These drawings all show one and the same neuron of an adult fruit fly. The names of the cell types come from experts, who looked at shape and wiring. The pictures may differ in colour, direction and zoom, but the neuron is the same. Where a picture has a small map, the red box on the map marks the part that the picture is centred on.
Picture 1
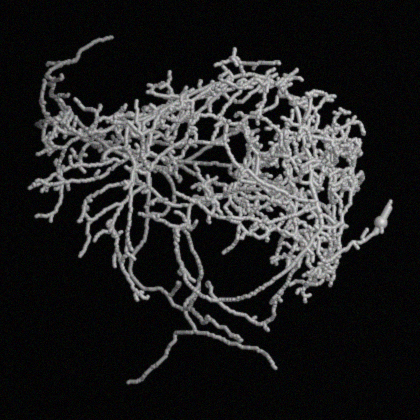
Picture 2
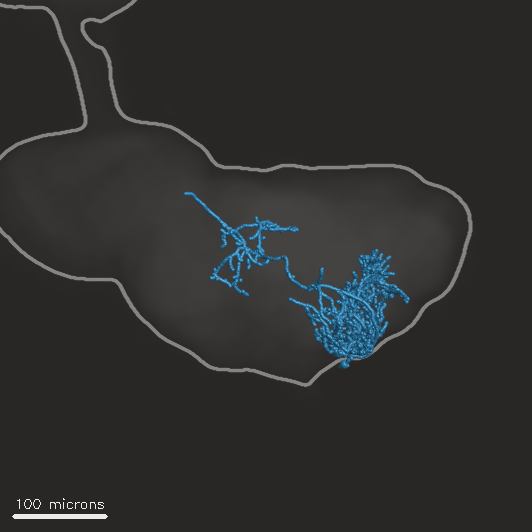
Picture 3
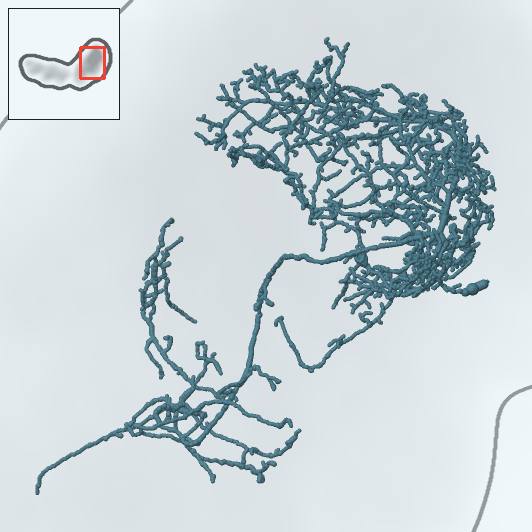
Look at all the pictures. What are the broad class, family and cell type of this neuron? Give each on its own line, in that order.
central-brain intrinsic neuron
MBON
MBON33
